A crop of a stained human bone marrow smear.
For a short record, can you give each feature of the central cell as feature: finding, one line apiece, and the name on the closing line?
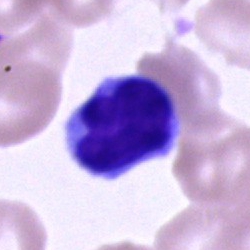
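Nucleus: fills almost the whole cell
Cytoplasm: scant pale blue rim
Chromatin: dense, dark purple throughout
Nuclear outline: shallow notch on the left side
Name: lymphocyte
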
